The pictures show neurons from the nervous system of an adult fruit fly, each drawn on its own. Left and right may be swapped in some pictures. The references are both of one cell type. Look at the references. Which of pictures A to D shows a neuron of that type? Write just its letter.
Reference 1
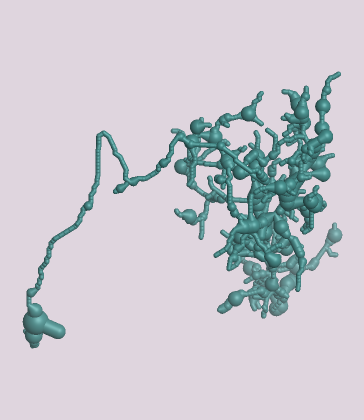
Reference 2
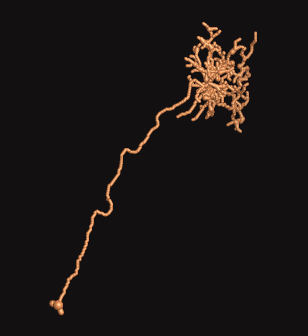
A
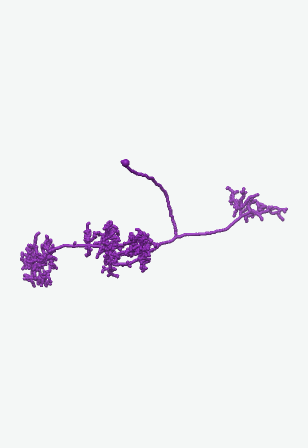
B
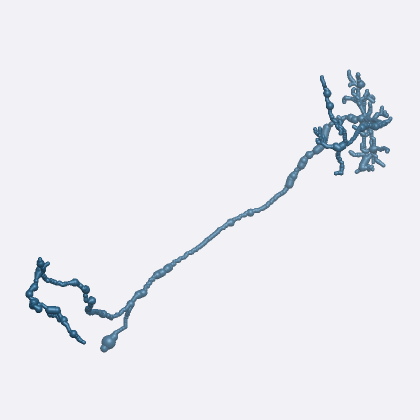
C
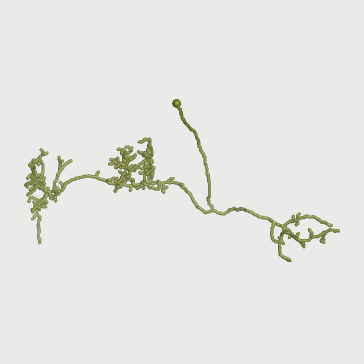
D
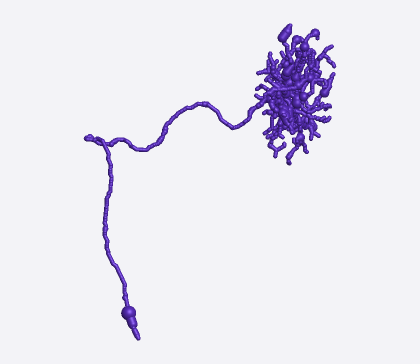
D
